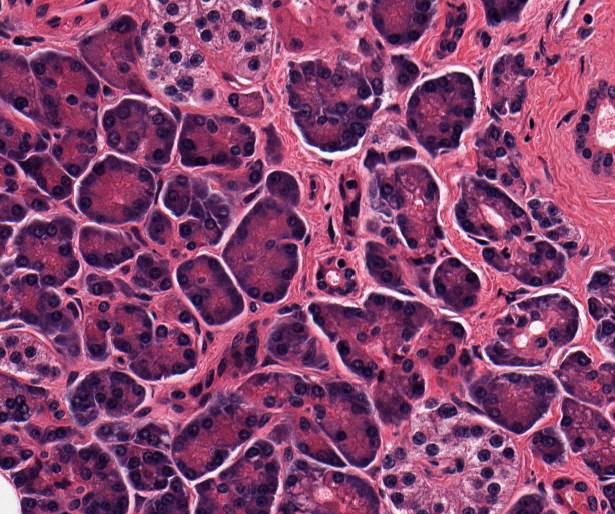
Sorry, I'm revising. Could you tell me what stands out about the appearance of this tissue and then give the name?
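Field: closely packed rounded acini, separated by thin pink fibrous septa. Acinar cells: dark purple basal cytoplasm, pinker apical cytoplasm. Nuclei: round, dark, placed toward the cell base. Lumina: small or inconspicuous in most acini. Tissue: pancreas.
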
